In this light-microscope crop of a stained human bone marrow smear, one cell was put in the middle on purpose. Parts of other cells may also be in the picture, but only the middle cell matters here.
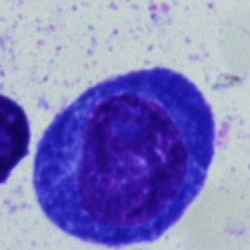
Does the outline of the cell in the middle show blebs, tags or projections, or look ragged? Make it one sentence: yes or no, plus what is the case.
No, there are no projections, blebs or tags; the cell's outline is smooth.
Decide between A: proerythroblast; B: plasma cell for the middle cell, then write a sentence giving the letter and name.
Since the middle cell is a plasma cell, option B is the right one.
